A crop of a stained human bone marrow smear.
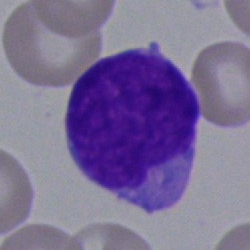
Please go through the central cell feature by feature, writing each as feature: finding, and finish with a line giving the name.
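Nuclear extent: fills most of the cell
Chromatin: dark purple, mottled and clumpy in texture
Cytoplasm: scant, pale blue, seen mainly as a crescent at the bottom of the cell
Cell edge: a single small knob projecting from the top
Answer: blast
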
